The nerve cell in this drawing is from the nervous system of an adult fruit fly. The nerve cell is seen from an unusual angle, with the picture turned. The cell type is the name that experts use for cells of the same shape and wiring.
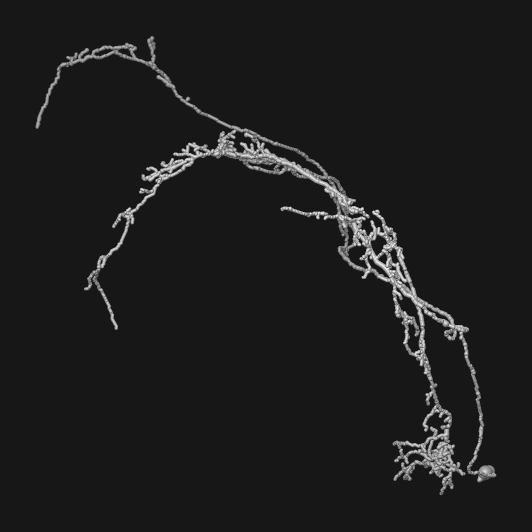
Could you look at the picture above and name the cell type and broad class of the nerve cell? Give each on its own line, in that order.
ATL041
central-brain intrinsic neuron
